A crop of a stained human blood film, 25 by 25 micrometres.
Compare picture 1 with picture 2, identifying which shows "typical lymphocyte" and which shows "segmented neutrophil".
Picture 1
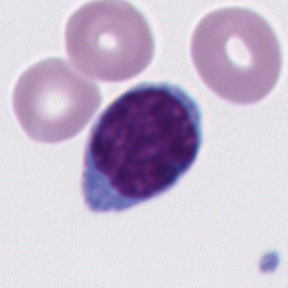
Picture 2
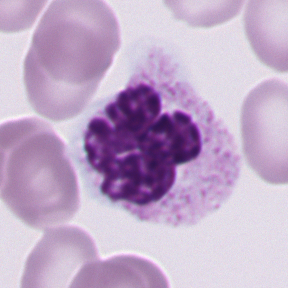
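Picture 1: typical lymphocyte. Picture 2: segmented neutrophil. Lymphocyte: oval cell, about 13 by 9 micrometres, narrowing to a blunt point at its lower left end. Its nucleus is about 9 micrometres across and fills about 70% of the cell's area. Cytoplasm a thin rim, widening only in a patch at the lower left.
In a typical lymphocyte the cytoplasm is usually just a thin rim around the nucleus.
No distinct granules and no vacuoles in the lymphocyte cytoplasm.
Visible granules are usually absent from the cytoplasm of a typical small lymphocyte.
Neutrophil: fine pink-violet granules scattered through the cytoplasm, no vacuoles.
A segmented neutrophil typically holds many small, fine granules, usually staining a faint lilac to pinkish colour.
Neutrophil nucleus about 10 micrometres across, no nucleoli visible.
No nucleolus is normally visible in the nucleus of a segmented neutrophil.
Chromatin dark purple in both: mottled and clumped in the lymphocyte, coarsely clumped in the neutrophil. Red cells lie around the neutrophil; none overlaps it.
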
